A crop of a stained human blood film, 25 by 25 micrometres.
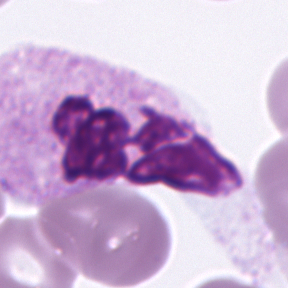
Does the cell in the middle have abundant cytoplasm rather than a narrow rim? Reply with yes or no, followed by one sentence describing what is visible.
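Yes. The cytoplasm is abundant and pale lilac-pink.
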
